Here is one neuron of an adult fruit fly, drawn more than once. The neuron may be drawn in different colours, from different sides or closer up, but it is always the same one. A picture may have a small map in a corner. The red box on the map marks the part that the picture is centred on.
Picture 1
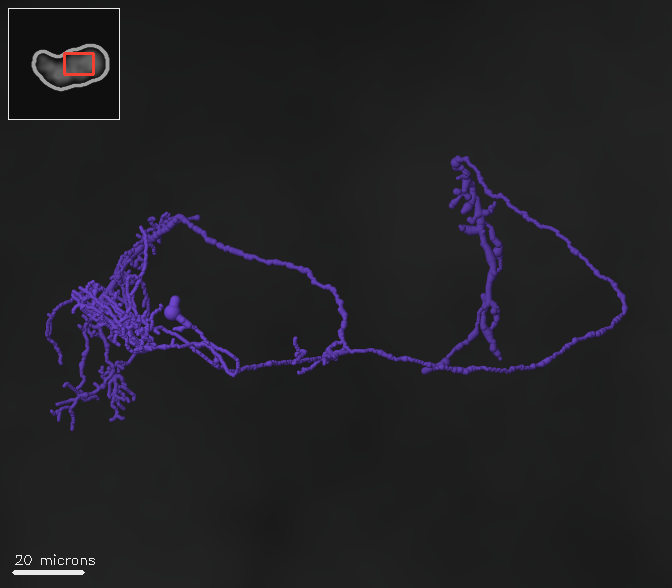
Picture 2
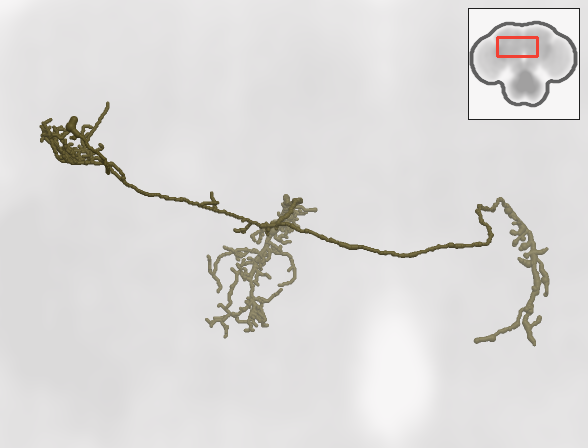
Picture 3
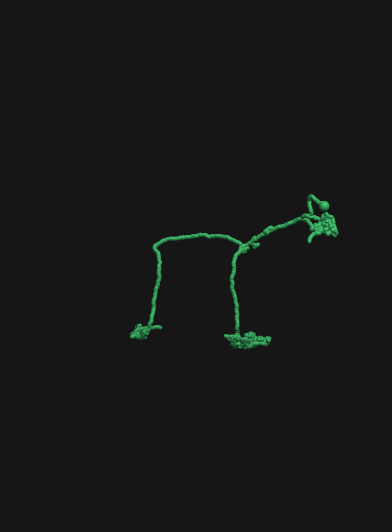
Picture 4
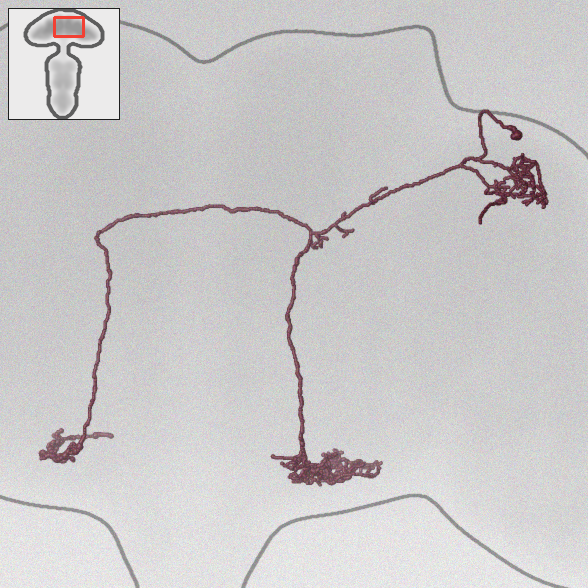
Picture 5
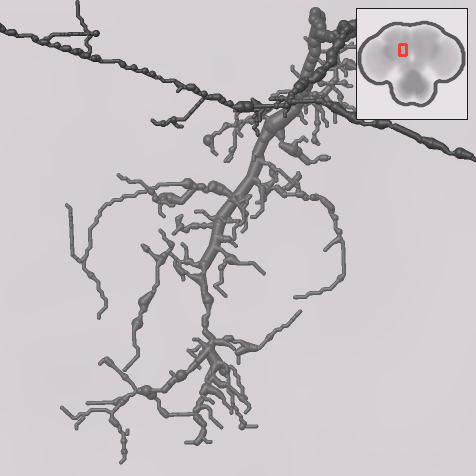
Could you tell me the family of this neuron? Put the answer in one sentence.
The family is hemilineage AOTUv3_ventral.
